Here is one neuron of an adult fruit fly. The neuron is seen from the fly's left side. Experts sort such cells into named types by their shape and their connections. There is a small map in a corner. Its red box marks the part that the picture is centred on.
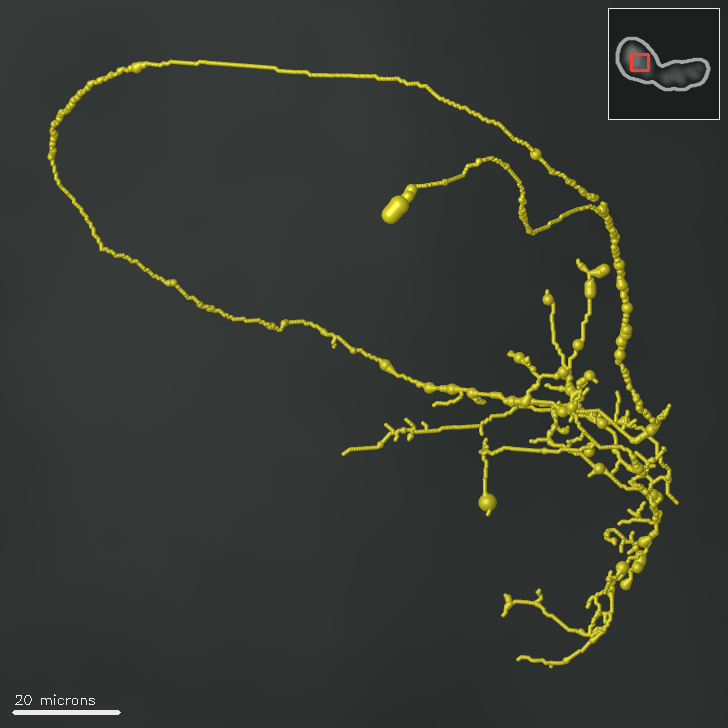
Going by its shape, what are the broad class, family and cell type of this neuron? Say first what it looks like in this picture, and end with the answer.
Its cell body lies at the top of the picture. From left to right in the picture it spans about 120 microns. The picture shows dozens of branch ends. This is a central-brain intrinsic neuron. The family is hemilineage SLPa&l1_lateral. Its cell type is WED037.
